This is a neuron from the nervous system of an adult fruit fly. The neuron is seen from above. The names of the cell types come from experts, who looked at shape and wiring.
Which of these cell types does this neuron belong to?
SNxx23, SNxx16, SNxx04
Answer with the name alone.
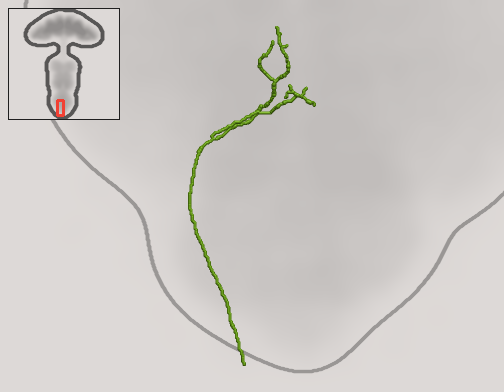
SNxx04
